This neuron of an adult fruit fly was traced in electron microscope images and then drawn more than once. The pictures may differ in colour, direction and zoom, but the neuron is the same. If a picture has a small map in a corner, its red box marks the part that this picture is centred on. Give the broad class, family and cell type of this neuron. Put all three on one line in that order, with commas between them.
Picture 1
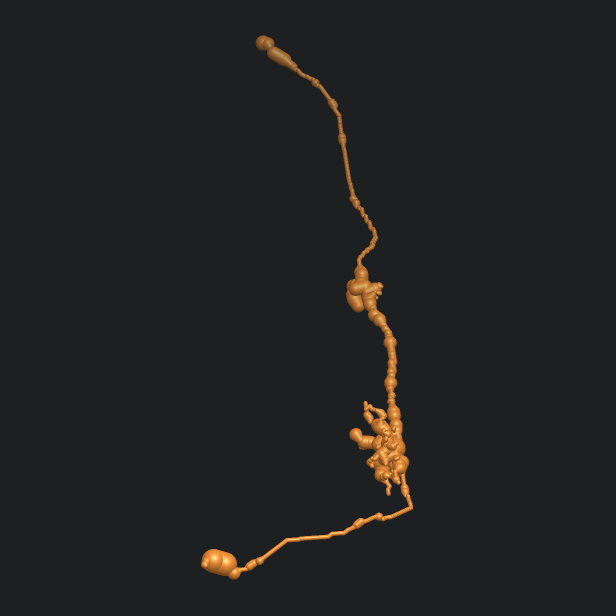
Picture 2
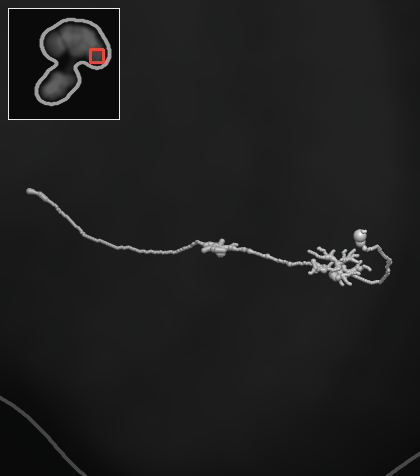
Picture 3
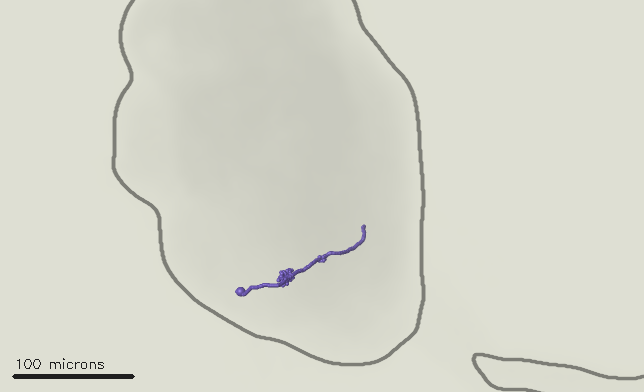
optic-lobe intrinsic neuron, Tm, Tm1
